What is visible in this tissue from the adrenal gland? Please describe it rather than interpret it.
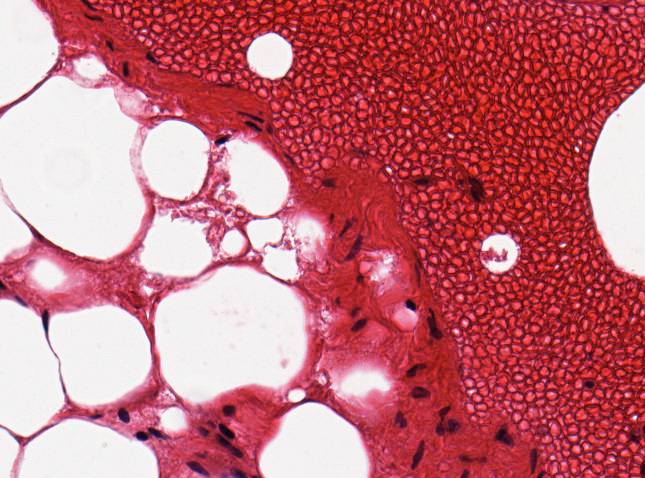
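A dense mass of packed red blood cells fills the right and upper part; fat's on the left. The red cells are tightly crowded, bright red, each with a darker outline and paler centre. Fat cells show as large empty rounded spaces split by thin pink septa.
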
